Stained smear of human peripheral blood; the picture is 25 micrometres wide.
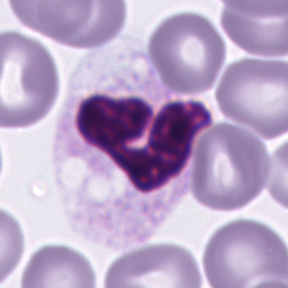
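Segmented neutrophil in a stained peripheral blood smear. Its folded nucleus has a deep notch cutting in from the upper edge. Abundant, pale grey-lilac cytoplasm holds fine, dust-like pinkish-purple granules, with several clear round vacuoles at lower left.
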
